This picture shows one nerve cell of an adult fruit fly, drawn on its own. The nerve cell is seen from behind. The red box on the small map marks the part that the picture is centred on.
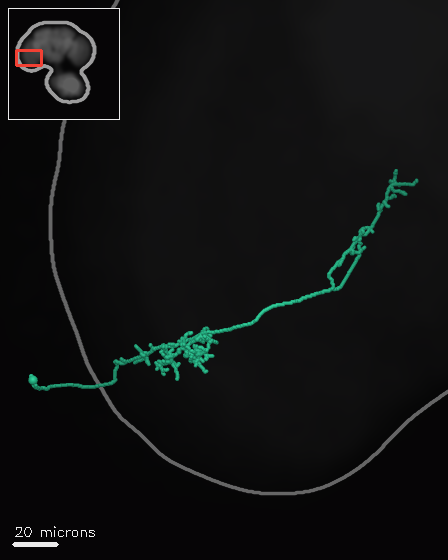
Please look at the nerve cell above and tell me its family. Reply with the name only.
Tm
